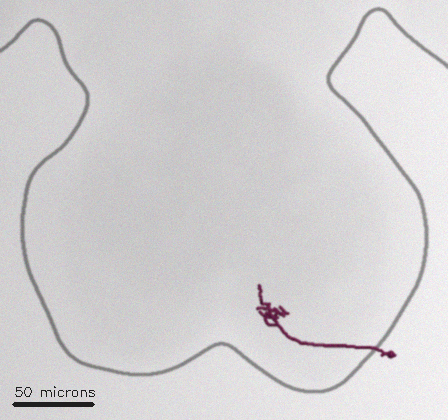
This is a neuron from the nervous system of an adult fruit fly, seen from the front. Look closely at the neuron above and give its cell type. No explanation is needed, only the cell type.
LgLG1a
